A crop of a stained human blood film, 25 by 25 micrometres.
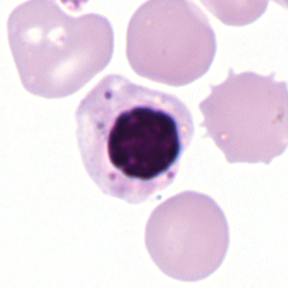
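Normoblast, the nucleated cell at the centre of this peripheral blood smear. Checked in turn, the outline is irregular, with somewhat angular corners rather than a smooth round edge. No nucleoli are seen in the nucleus. The cytoplasm is pale and faintly lilac-grey, with a few small, scattered reddish-purple granules.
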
